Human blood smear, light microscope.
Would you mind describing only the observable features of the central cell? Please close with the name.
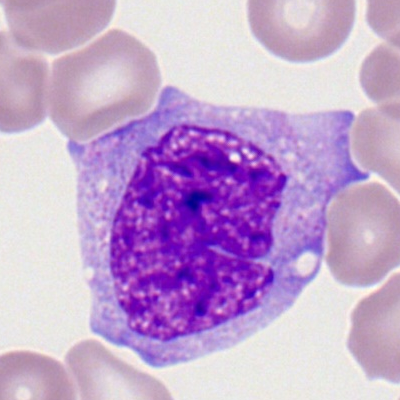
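First, the nucleus: a narrow cleft cuts into it from the right side, and it sits near the middle of the cell with cytoplasm on all sides. Next, the cytoplasm: fine pinkish-purple granules are scattered through it, and a small clear vacuole lies to the lower right of the nucleus. Last, the cell is a monocyte.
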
